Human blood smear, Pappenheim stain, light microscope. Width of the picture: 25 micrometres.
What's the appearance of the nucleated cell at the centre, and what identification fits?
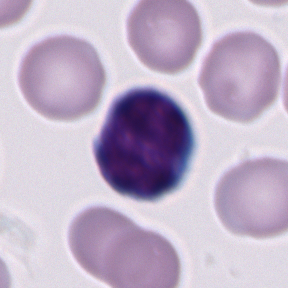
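Start with the outline: it is smooth, and the cell is about 10 micrometres across, about 1.25 times as wide as a red cell that lies whole in the picture. Now look at the nucleus, which is round, about 9 micrometres across, and stains dark purple. Its chromatin is coarse and clumped into darker blocks. At the left edge you can see a small sliver of pale blue cytoplasm. This is a typical lymphocyte.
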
